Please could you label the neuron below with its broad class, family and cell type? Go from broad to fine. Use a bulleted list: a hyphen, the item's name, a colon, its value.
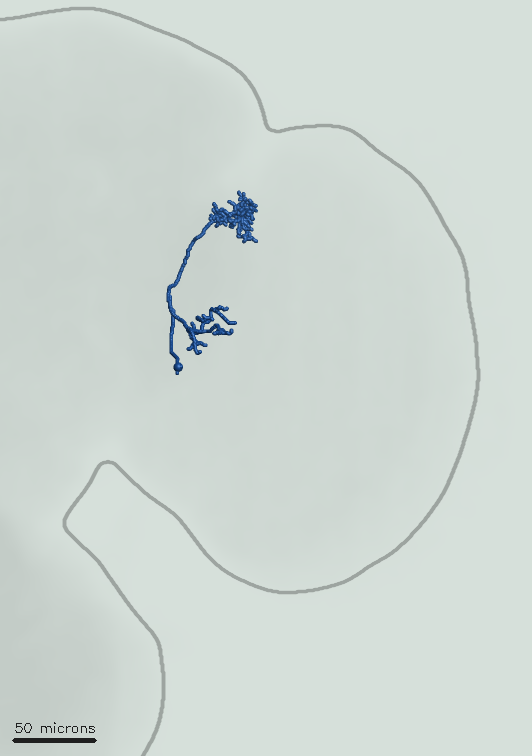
- broad class: visual projection neuron
- family: hemilineage VPNv1
- cell type: LC17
